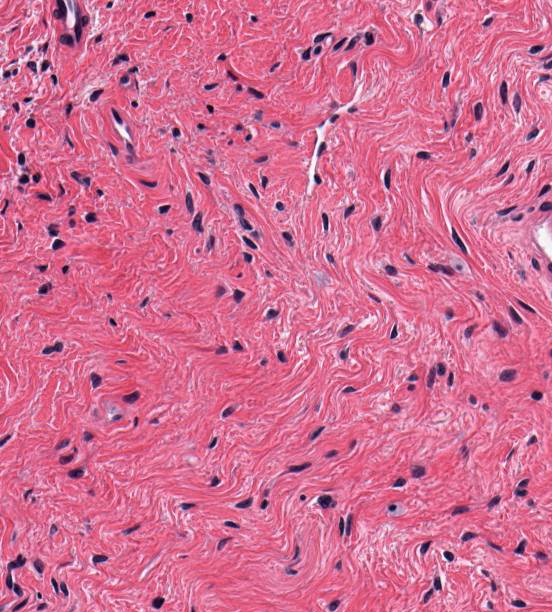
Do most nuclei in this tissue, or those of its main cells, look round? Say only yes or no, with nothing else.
No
